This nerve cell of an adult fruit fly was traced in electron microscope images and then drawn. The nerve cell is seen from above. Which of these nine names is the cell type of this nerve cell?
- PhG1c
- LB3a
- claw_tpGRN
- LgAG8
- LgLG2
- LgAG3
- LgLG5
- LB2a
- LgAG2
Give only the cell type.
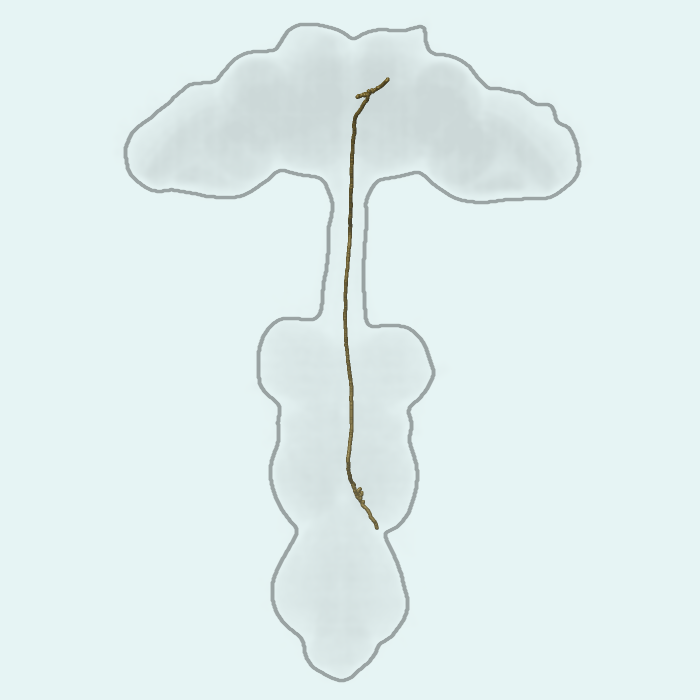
LgAG2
